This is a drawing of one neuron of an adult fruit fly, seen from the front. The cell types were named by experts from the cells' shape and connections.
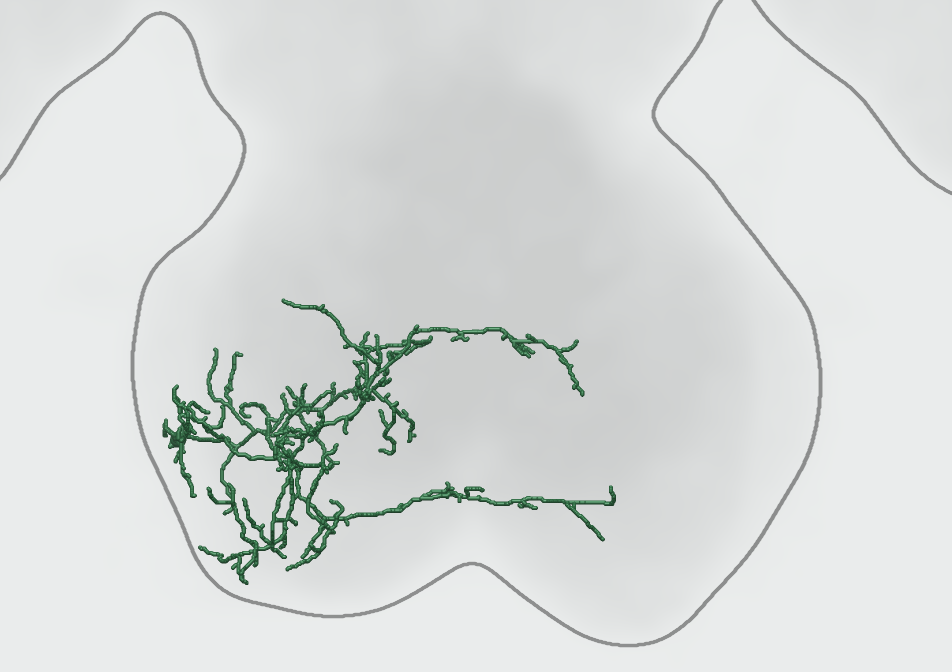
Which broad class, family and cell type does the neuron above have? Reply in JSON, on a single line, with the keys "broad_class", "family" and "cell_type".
{"broad_class": "nerve-cord intrinsic neuron", "family": "hemilineage 20A.22A", "cell_type": "IN20A.22A012"}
